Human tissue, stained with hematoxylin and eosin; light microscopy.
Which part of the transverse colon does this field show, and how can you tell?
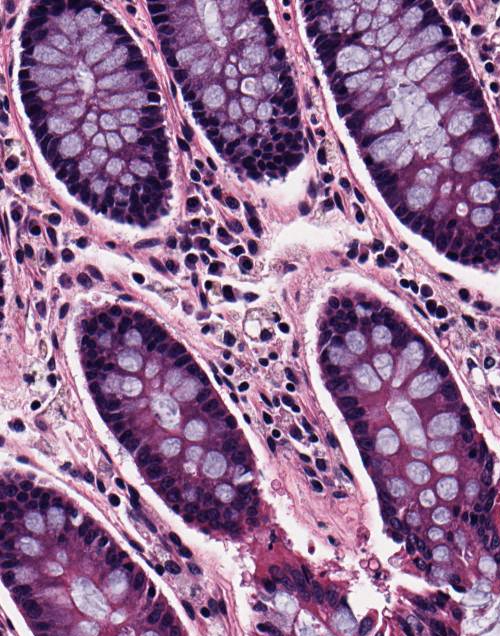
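What you have here is colonic mucosa. Start with the crypts: straight, unbranched, similar in shape and spacing. Each has a single layer of columnar cells, dark nuclei basal toward the stroma, crowded with goblet cells holding pale, rounded mucin vacuoles.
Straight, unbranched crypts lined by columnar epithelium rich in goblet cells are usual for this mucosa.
Between the crypts, the stroma holds many small cells with round dark nuclei, such as lymphocytes and plasma cells.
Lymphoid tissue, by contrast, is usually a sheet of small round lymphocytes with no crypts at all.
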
